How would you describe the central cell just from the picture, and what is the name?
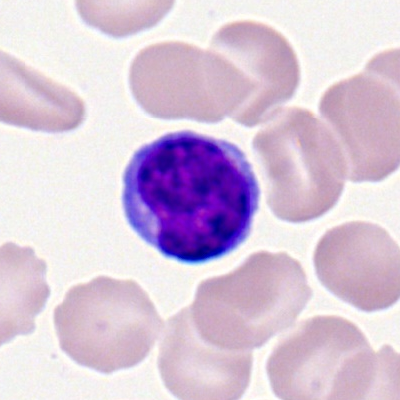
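Outline roughly round. Nucleus occupying most of the cell. Chromatin dense, coarsely clumped. Cytoplasm only a thin rim around the nucleus. This is a lymphocyte.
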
